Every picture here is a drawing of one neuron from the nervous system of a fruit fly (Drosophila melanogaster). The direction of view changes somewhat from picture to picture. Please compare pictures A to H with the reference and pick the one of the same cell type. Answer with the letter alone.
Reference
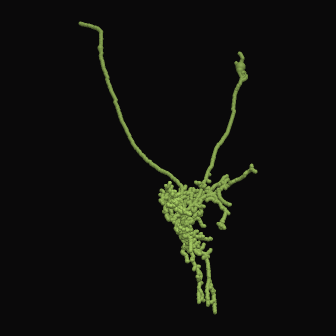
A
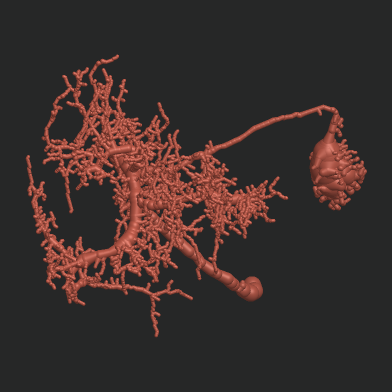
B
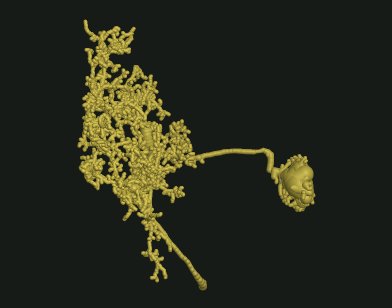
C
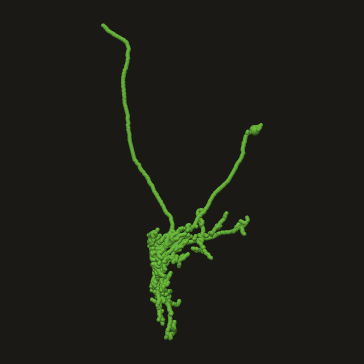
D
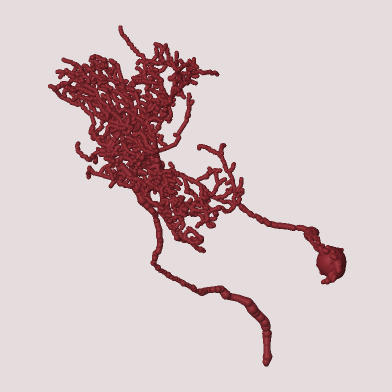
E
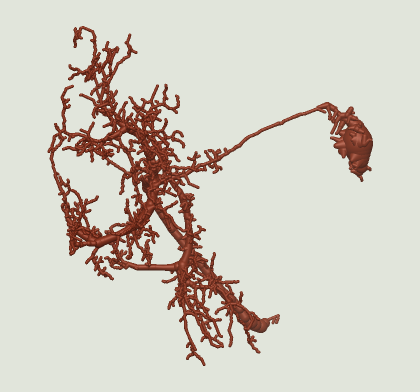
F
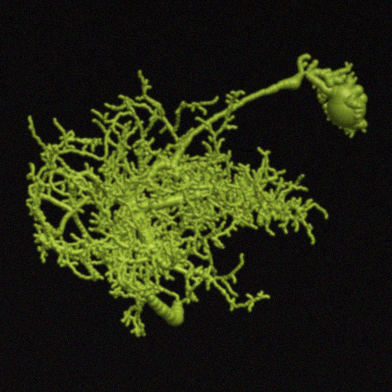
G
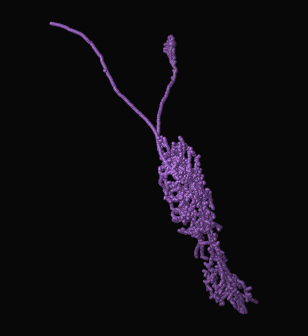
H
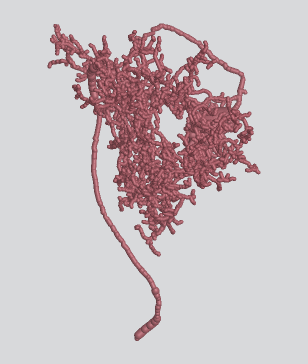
C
